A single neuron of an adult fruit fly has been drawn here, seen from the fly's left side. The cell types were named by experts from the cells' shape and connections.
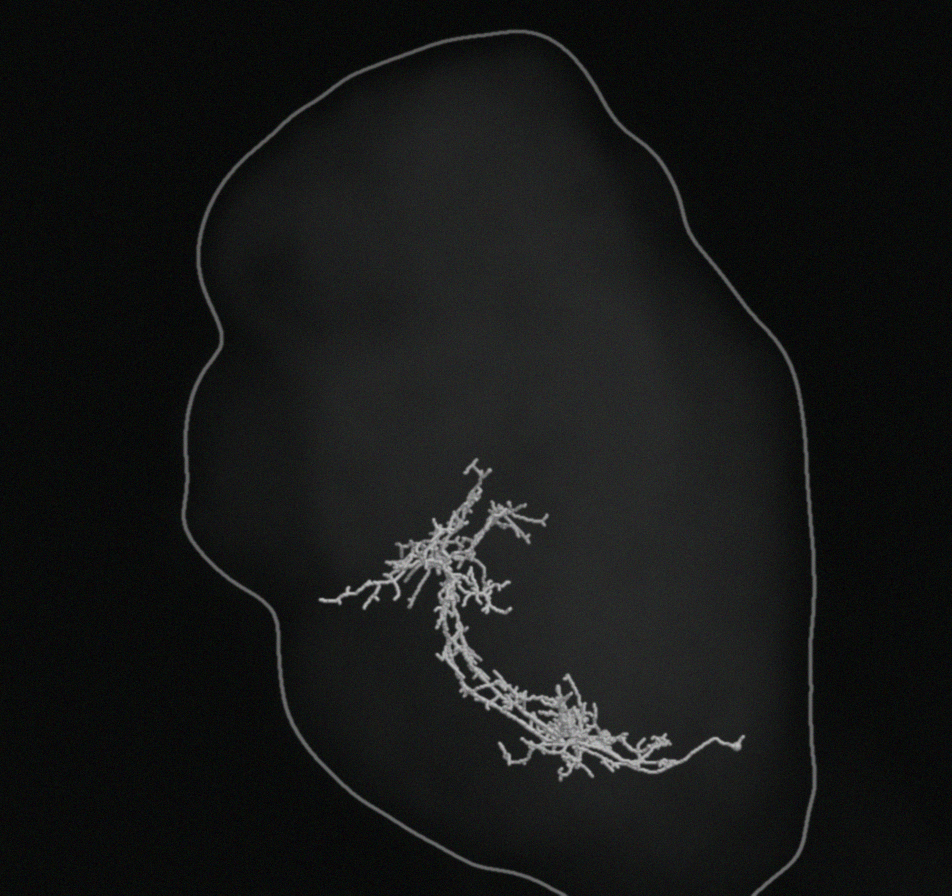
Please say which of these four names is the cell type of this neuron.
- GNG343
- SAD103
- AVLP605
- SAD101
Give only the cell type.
GNG343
